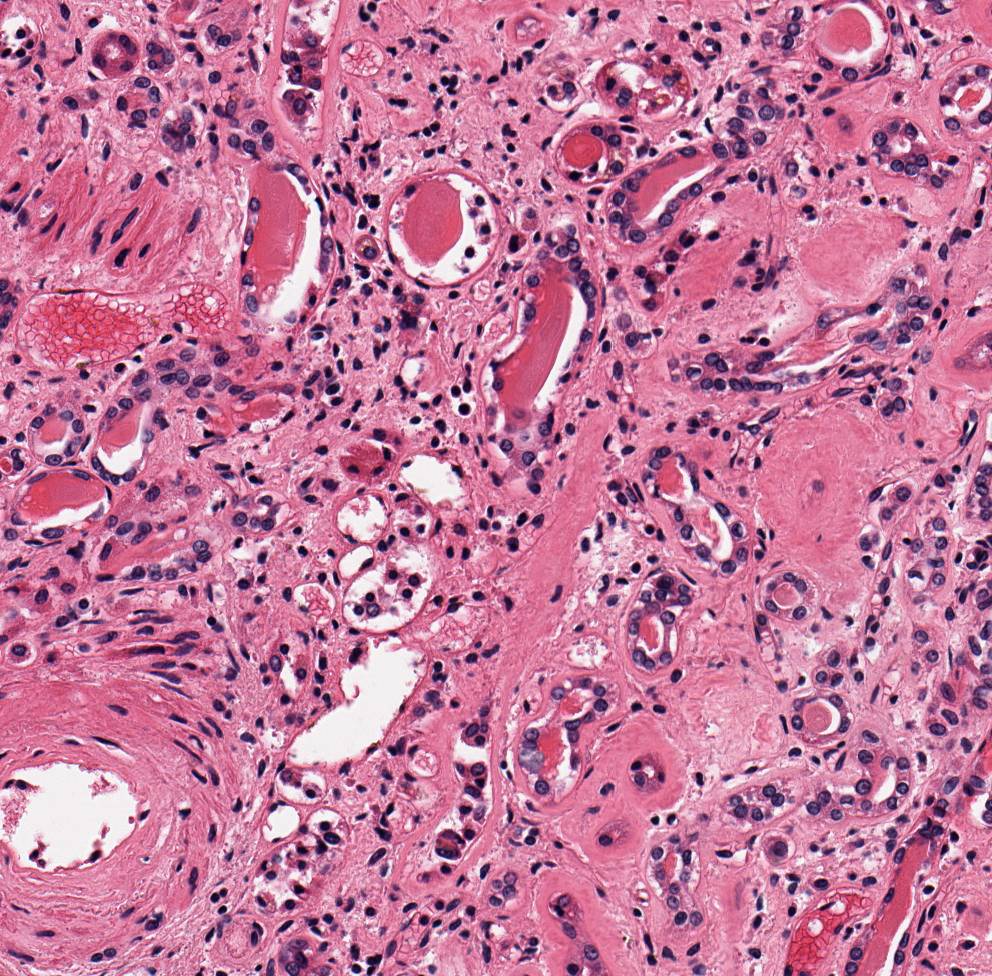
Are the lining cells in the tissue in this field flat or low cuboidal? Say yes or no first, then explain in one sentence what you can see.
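Yes. The tubules are lined by a single layer of low cuboidal cells with dark round nuclei.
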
